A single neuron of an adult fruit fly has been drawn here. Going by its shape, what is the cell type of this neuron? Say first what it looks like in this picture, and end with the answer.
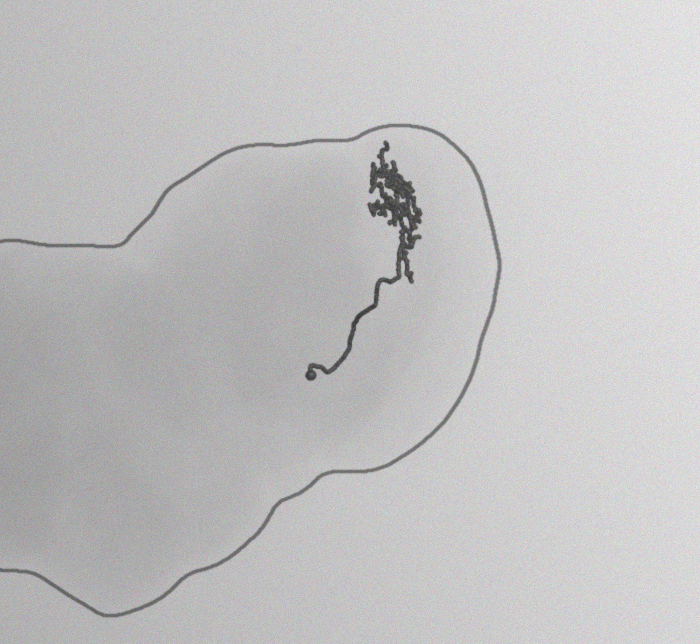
The cell body is in the middle of the picture. In this view it is taller than it is wide. It is an optic-lobe intrinsic neuron. It is of cell type Cm20.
